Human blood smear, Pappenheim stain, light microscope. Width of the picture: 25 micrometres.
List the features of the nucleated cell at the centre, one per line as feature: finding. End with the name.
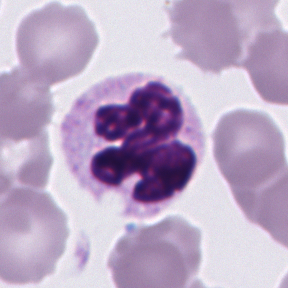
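Outline: round and smooth, as far as I can tell.
Chromatin: dark purple, coarsely clumped, I note.
Cytoplasm: pale, a pinkish-lilac tint.
Granules: fine and dusty lilac, scattered all through the cytoplasm, it seems.
Size: about 12 micrometres across, by my reckoning.
Name: segmented neutrophil.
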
